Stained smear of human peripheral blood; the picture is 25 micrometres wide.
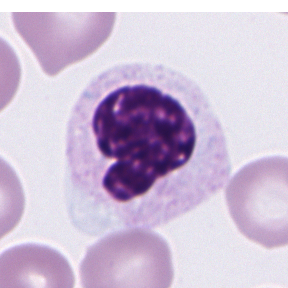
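Segmented neutrophil here, its outline roughly round and smooth. The nucleus is folded into lobes, with a notch on its lower left side, and there are no nucleoli visible. Fine pinkish-purple granules sit in the cytoplasm.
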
